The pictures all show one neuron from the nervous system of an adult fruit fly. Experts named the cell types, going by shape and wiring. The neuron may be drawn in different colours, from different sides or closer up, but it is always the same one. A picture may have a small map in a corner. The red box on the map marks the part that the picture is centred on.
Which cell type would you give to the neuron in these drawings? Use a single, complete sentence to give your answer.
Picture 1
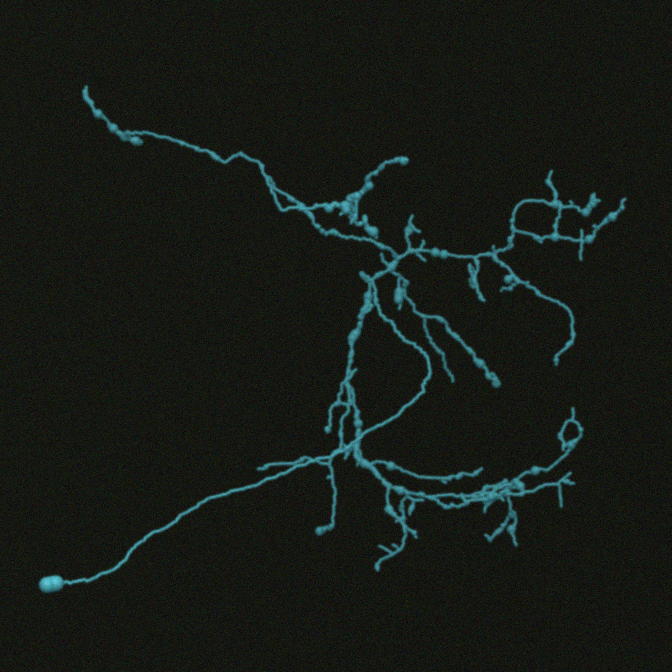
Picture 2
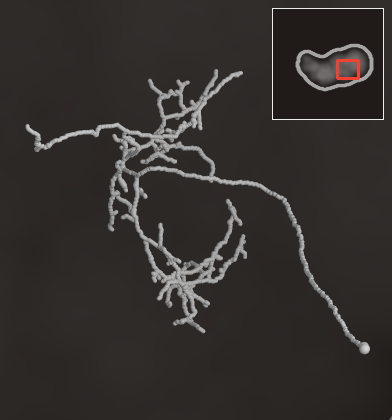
By its cell type, the neuron is PS095.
